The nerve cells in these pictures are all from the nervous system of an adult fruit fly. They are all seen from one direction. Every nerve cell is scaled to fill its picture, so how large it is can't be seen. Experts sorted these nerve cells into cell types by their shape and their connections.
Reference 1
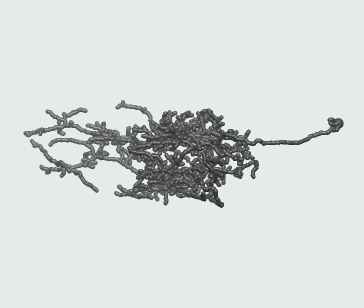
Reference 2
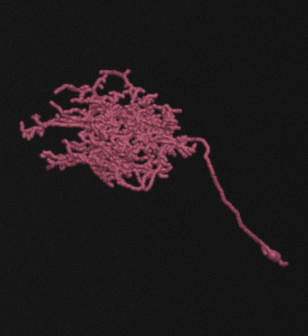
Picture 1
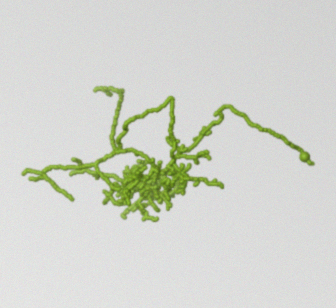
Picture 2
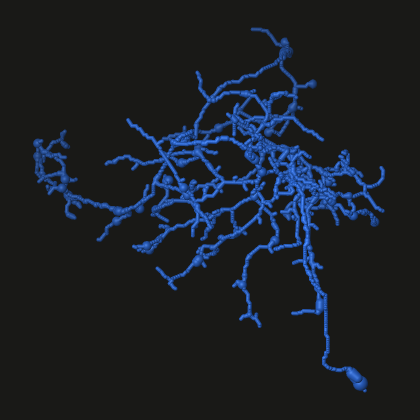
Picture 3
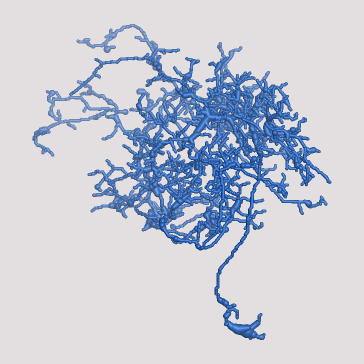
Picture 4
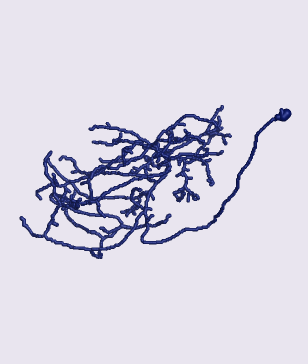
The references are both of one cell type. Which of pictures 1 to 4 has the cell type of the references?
3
